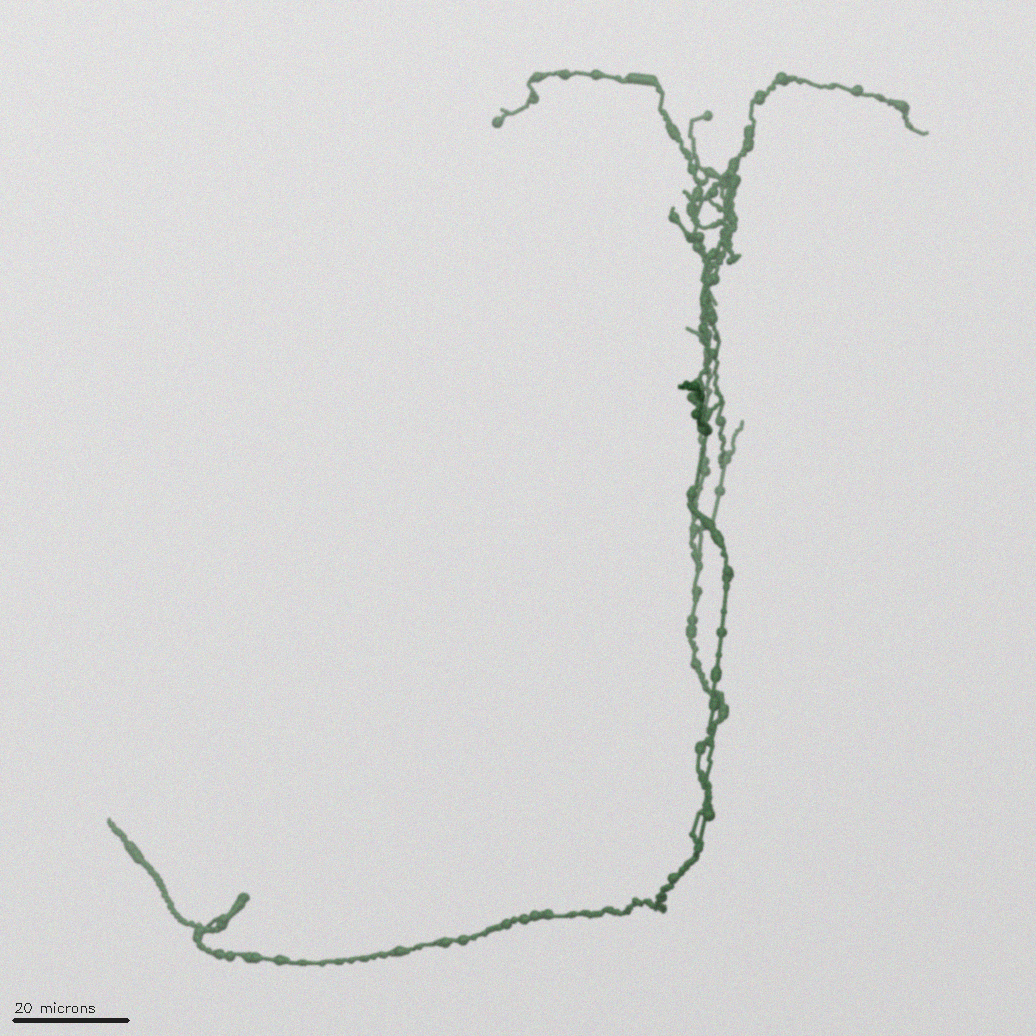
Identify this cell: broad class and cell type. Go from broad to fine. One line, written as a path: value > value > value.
sensory neuron entering the nerve cord > SNxx32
